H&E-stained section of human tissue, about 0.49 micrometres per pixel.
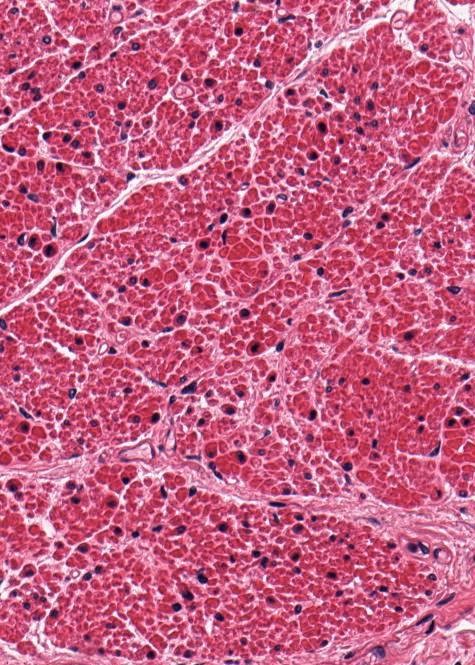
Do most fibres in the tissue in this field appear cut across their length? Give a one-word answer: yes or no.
Yes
